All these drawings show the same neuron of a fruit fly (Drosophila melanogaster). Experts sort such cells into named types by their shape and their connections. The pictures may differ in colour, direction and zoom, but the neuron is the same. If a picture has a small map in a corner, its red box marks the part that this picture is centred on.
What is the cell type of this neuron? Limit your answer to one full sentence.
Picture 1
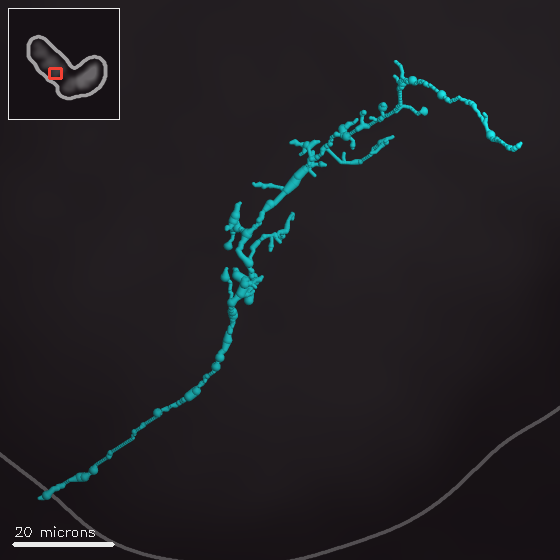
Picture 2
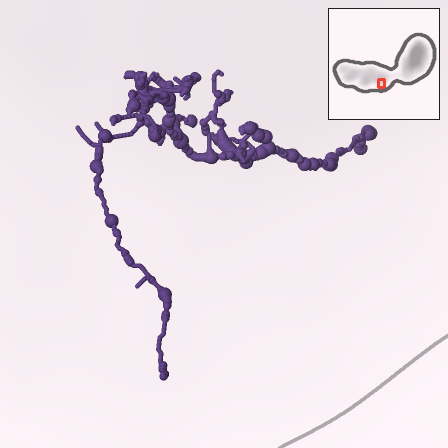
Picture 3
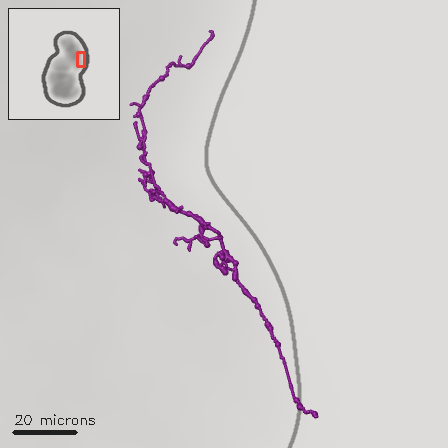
As its cell type, this neuron has LgLG5.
